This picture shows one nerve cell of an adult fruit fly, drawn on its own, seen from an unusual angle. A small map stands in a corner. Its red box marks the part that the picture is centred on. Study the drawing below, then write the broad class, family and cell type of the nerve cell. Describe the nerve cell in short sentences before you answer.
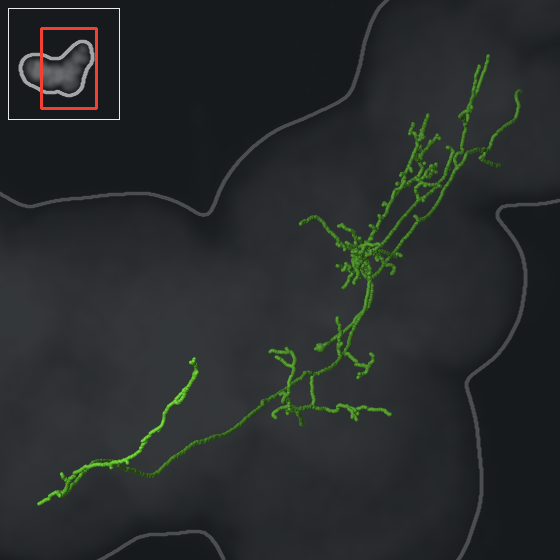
The cell body is in the middle of the picture. Dozens of branch ends can be seen. This is an ascending neuron. Its family is hemilineage 05B. The cell type is AN05B050_b.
